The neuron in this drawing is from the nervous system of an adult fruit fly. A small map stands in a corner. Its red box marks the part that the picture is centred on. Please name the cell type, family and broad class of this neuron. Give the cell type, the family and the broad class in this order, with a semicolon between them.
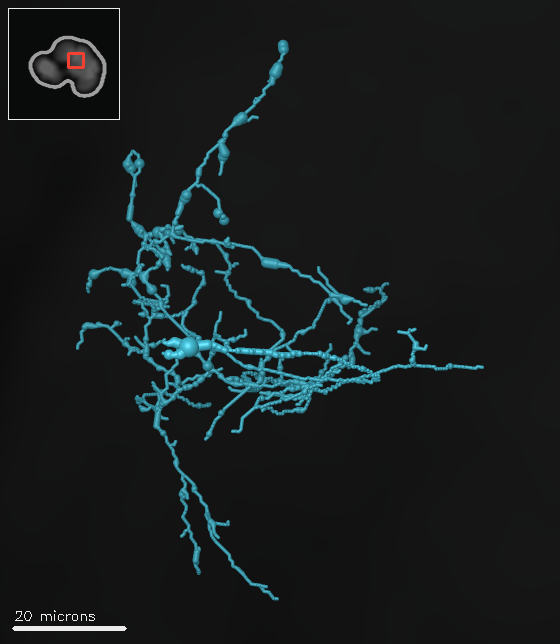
WED028; hemilineage WEDa2; central-brain intrinsic neuron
